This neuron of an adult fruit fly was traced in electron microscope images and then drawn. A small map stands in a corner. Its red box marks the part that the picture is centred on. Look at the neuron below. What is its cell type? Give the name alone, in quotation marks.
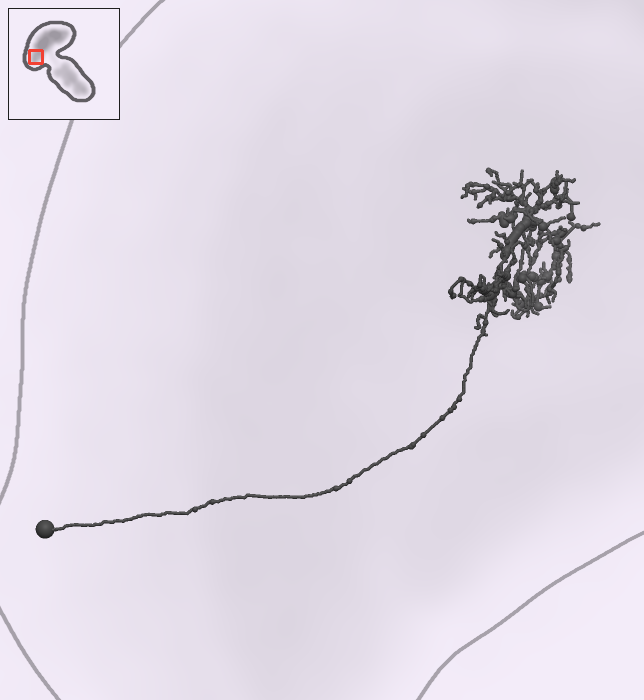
"Tm24"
